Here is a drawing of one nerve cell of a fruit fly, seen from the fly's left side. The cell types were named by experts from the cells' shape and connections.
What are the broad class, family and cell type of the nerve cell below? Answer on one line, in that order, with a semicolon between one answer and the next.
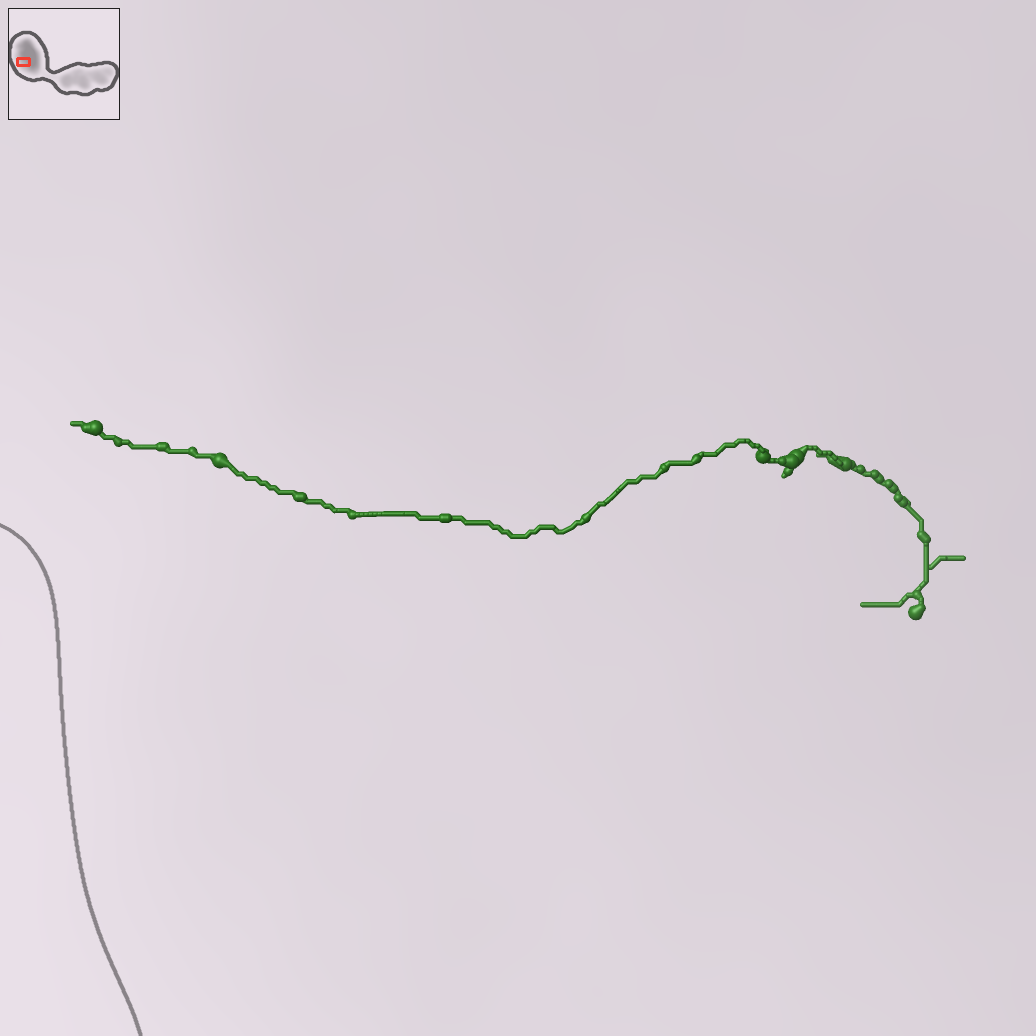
sensory neuron entering the brain; class mechanosensory; JO-CA1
